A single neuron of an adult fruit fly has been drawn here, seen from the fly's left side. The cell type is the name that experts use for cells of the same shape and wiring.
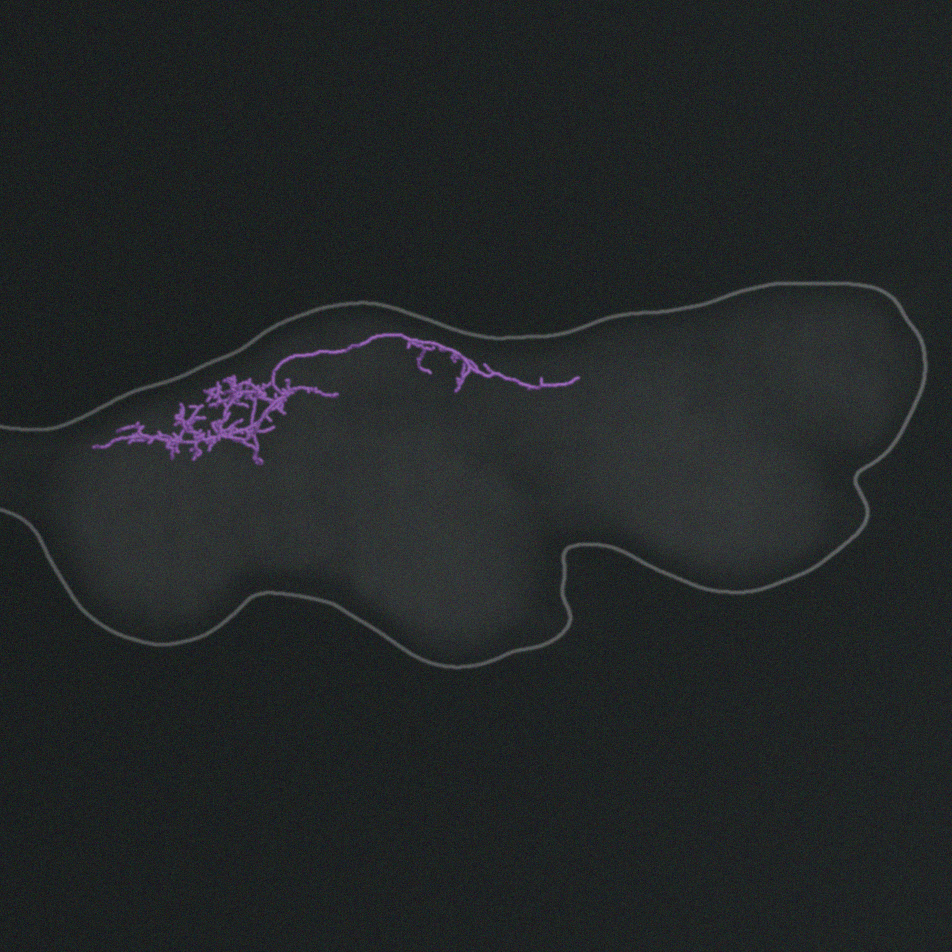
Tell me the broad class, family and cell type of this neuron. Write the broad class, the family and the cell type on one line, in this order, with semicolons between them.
nerve-cord intrinsic neuron; hemilineage 11A; IN11A034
